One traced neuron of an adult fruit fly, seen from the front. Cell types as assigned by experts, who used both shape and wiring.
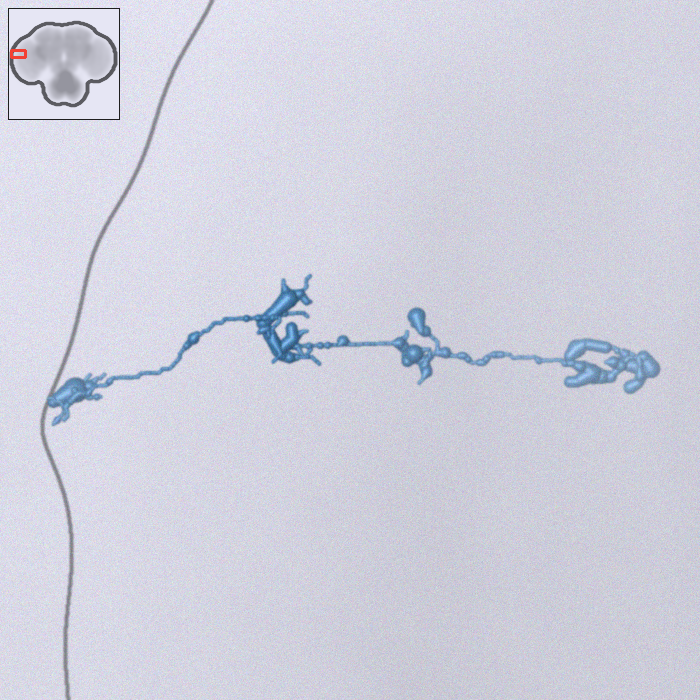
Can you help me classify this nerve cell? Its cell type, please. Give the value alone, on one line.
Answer: Mi1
